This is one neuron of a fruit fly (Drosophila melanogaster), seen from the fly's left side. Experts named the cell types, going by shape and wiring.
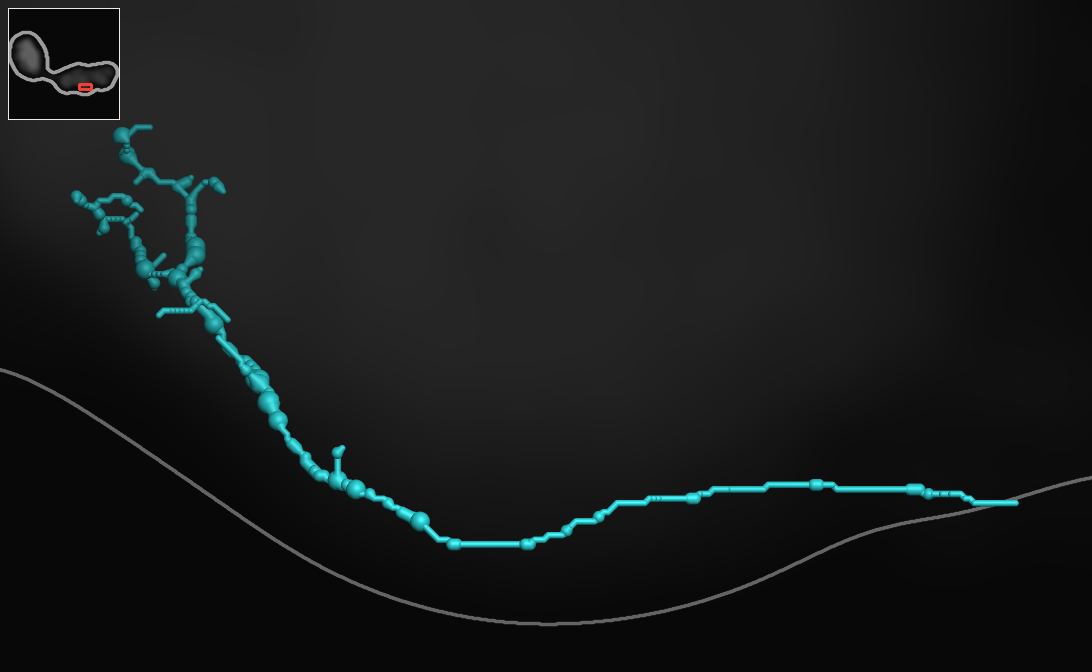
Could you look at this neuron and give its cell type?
SNta34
